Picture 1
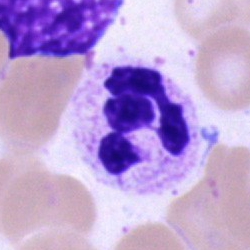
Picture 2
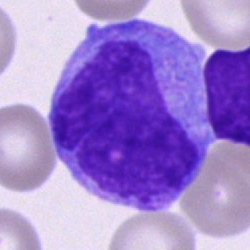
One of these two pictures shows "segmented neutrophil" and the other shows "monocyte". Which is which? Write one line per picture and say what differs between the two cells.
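Picture 1: segmented neutrophil. The cytoplasm is abundant and pale pinkish-lilac.
Picture 2: monocyte. The nucleus fills most of the cell.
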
